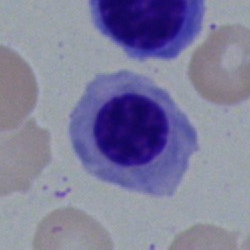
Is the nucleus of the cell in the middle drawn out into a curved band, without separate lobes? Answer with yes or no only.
No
